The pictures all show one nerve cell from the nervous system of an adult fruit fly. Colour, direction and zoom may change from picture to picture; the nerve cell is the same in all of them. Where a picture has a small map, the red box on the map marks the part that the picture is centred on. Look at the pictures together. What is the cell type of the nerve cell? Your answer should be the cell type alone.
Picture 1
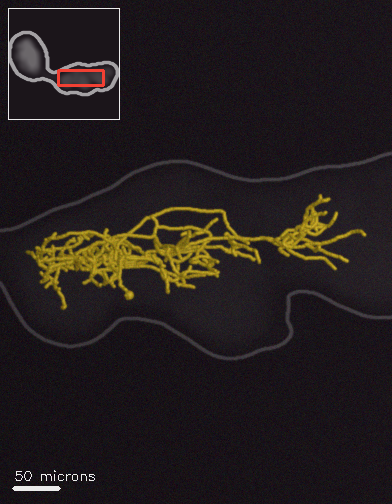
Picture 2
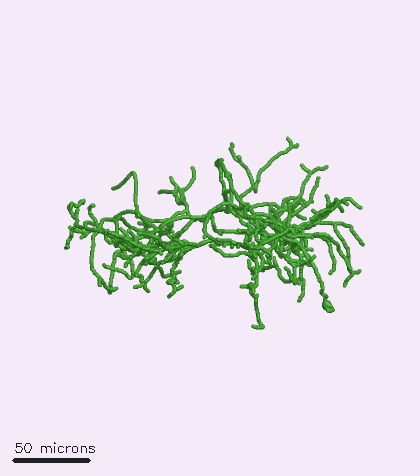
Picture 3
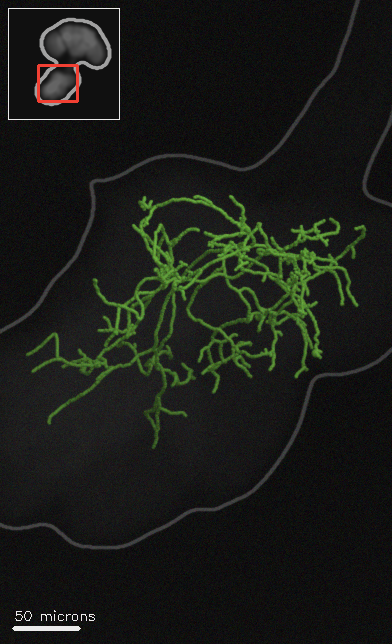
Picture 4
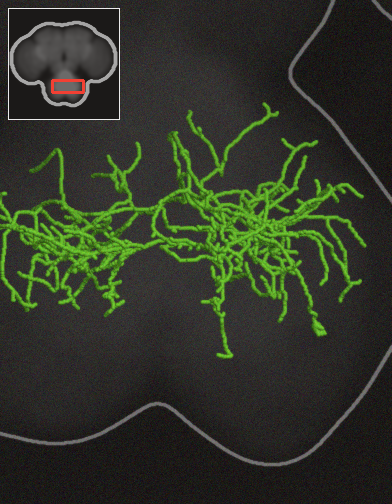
IN12A021_a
